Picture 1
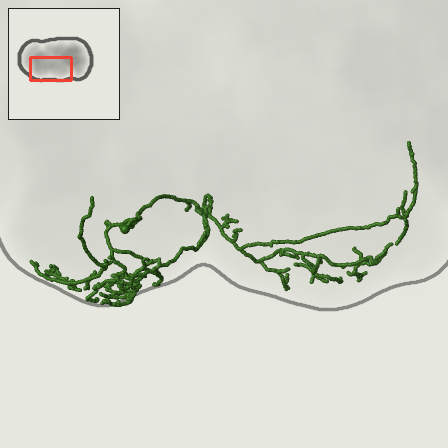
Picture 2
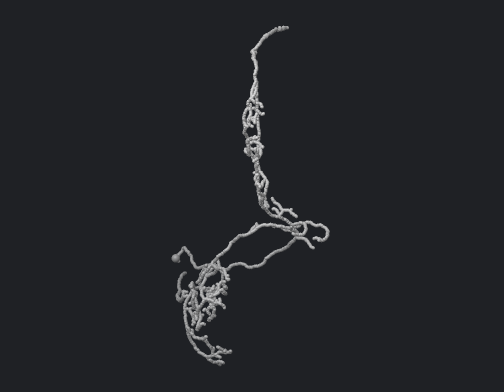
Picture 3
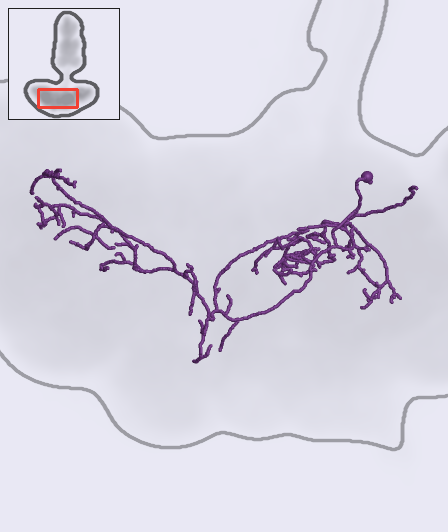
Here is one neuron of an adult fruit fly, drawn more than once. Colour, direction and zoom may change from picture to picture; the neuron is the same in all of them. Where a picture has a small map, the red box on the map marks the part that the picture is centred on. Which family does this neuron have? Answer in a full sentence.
The family is hemilineage SMPpv2_dorsal.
